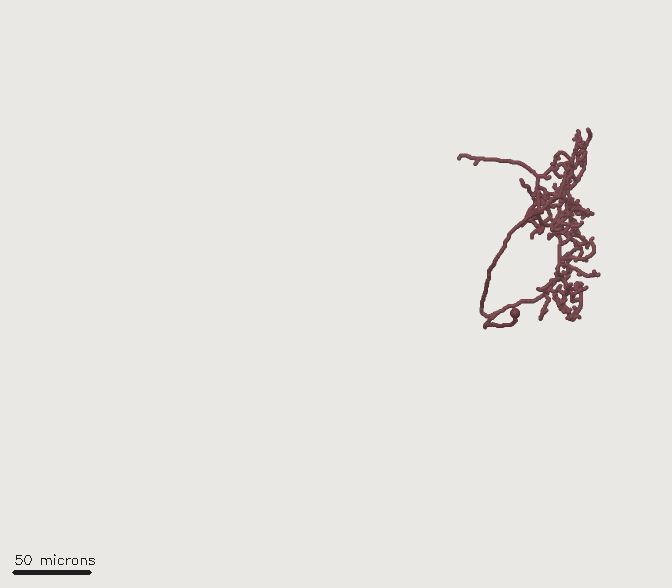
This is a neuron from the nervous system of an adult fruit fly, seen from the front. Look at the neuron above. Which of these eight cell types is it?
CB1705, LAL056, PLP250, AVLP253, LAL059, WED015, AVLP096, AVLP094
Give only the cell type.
AVLP253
